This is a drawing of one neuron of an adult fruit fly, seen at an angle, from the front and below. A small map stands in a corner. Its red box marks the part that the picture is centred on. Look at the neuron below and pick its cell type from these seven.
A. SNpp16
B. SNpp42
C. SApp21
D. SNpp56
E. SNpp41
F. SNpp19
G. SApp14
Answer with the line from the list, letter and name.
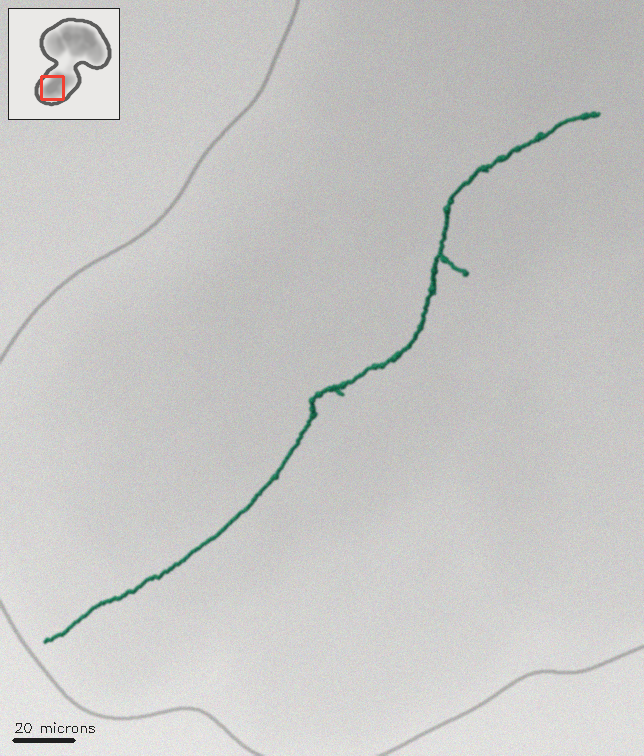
B. SNpp42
